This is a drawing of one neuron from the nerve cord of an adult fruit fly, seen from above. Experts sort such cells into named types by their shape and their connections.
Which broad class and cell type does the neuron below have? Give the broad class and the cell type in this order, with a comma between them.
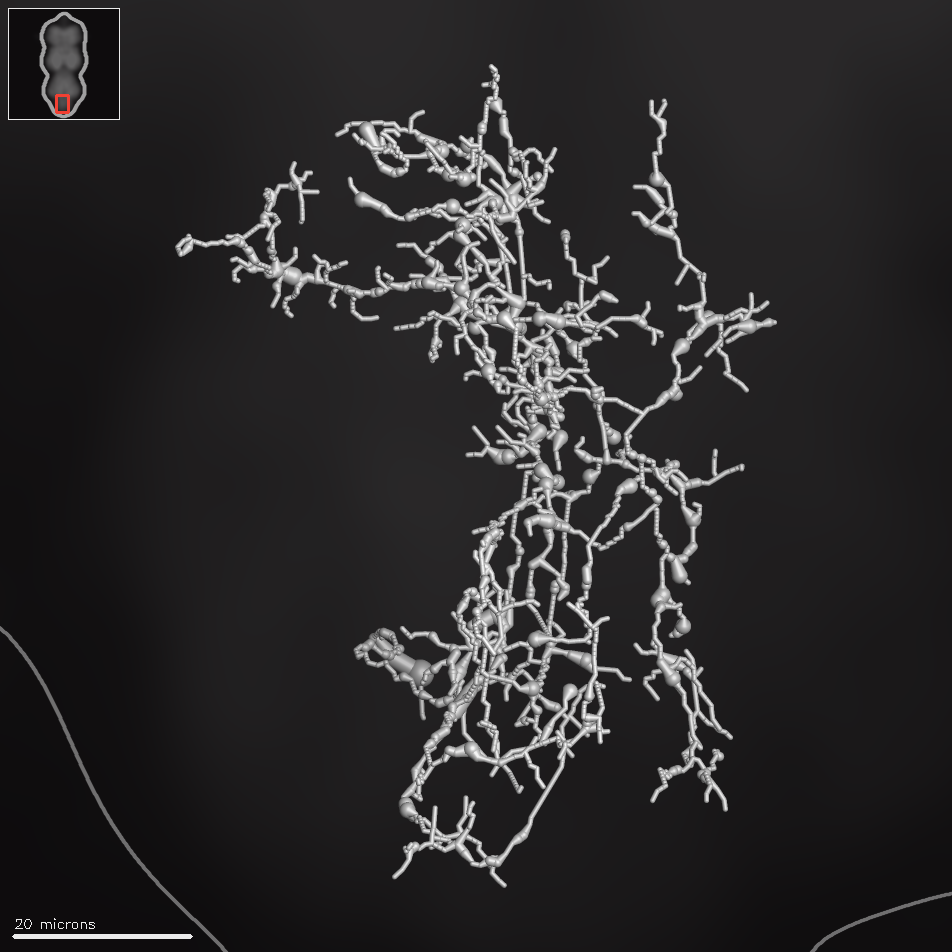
nerve-cord intrinsic neuron, INXXX381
